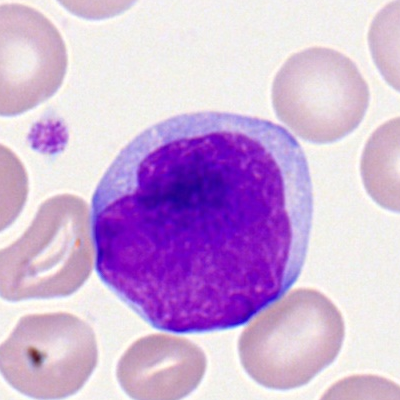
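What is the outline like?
Roughly round and smooth.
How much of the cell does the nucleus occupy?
Most of it, with a notch in its upper left side.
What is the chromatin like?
Finely patterned, not coarsely clumped.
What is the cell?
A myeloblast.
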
